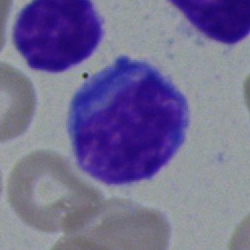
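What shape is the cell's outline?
Roughly round, with slightly angular, uneven edges.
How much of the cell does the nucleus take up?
Nearly all of it.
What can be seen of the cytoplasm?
Only a thin deep blue rim, most visible along the upper left side, with no granules visible.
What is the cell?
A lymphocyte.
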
